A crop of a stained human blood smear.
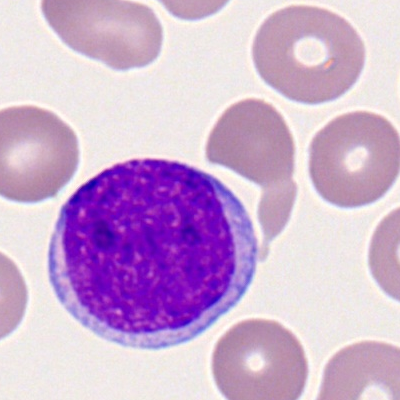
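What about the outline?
Round and smooth, no surface projections.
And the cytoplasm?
Just a narrow pale blue rim, widest at the lower right.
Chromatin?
Finely stippled, not coarsely clumped.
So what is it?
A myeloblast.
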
